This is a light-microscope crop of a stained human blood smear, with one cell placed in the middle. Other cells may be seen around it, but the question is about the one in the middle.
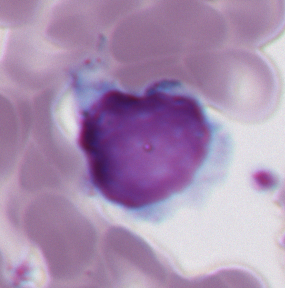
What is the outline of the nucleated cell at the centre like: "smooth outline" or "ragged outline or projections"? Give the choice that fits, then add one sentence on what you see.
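Ragged outline or projections. The cell edge is ragged at the upper left.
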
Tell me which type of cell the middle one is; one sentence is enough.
By classification, the middle cell of this crop is a lymphocyte.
